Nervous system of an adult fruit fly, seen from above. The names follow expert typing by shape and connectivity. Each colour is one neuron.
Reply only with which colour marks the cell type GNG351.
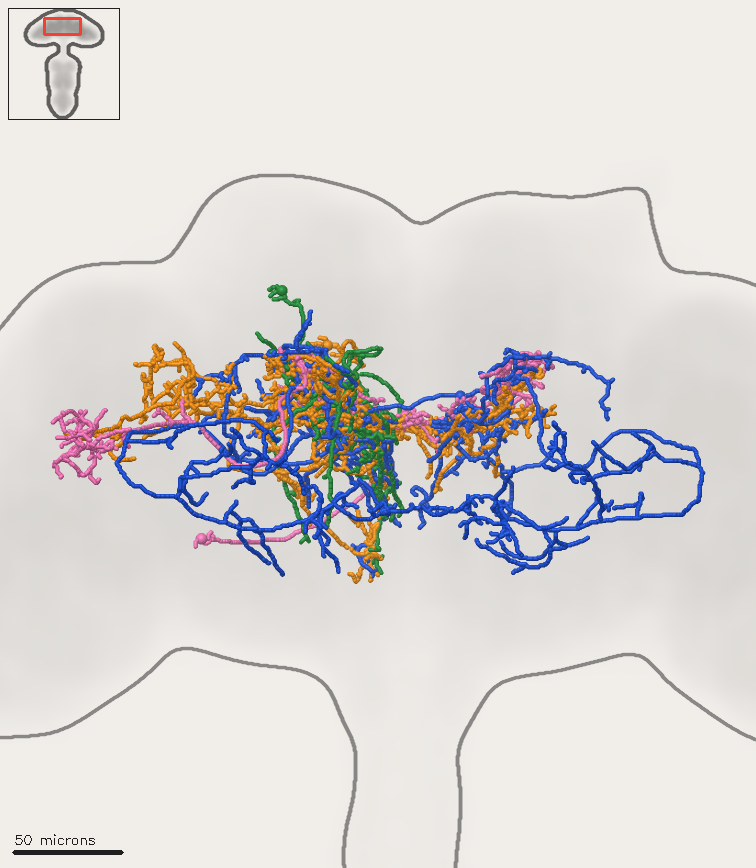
orange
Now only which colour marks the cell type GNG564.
pink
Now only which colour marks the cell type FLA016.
blue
